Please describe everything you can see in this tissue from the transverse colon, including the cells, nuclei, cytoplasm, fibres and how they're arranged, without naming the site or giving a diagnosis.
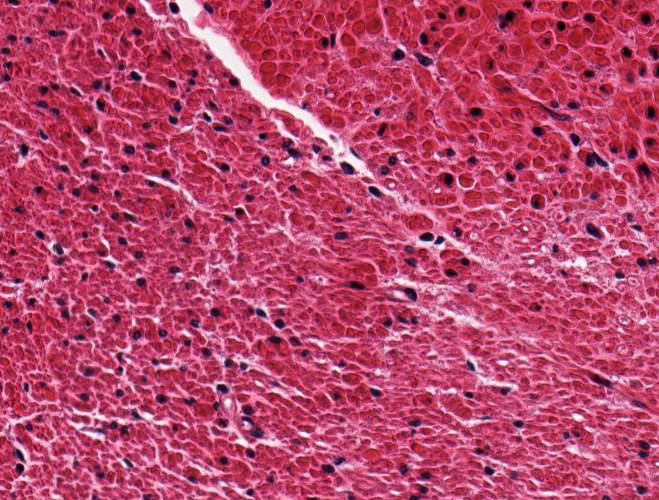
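Fibre cytoplasm stains a strong, deep pink-red across the whole field. The fibres are separated only by thin, delicate strands of pale interstitial tissue. Fat cells are absent throughout.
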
